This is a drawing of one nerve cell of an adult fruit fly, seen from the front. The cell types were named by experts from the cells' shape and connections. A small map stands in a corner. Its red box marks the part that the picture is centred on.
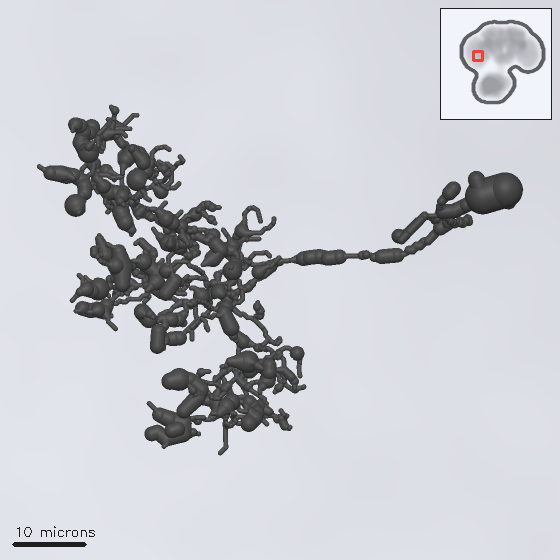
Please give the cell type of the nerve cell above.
Dm4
